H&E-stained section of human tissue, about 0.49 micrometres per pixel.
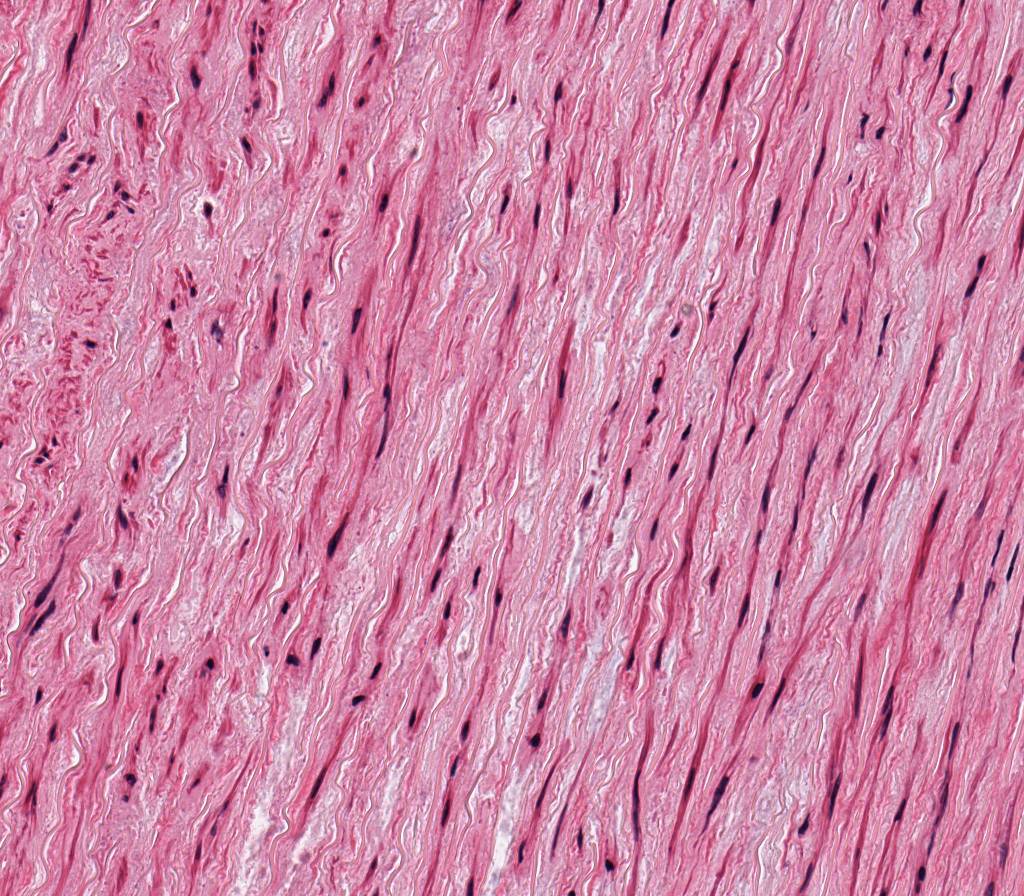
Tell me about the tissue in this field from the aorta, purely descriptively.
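Take your time and follow the fibres: across most of the field they run parallel to one another, slanting steeply from lower left to upper right. Notice that their outline is fine and wavy rather than straight. They stain pink to deep pink with eosin. Now find the nuclei, which are dark, elongated and spindle-shaped, lying along the length of the fibres.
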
